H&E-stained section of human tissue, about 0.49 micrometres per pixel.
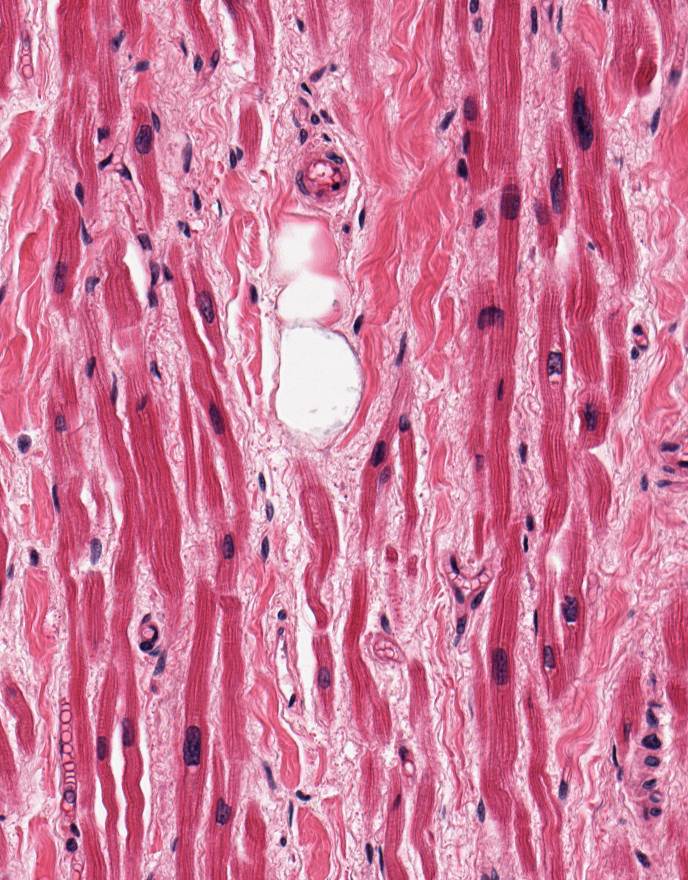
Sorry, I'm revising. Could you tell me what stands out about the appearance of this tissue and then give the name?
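Fibres cut along their length, running mainly top to bottom across the whole field. Oval nuclei central in the fibres, not at their edges. Some fibres branch and join neighbours. Lower left edge: narrow vessel with a single-file column of red blood cells. This is atrial appendage of the heart.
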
